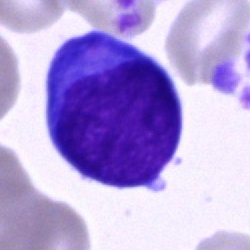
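A blast in a stained bone marrow smear: a smooth, roughly oval cell whose chromatin is finely granular, without coarse dark clumps. The cytoplasm shows no vacuoles, and a small pale bleb projects from the lower edge.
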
